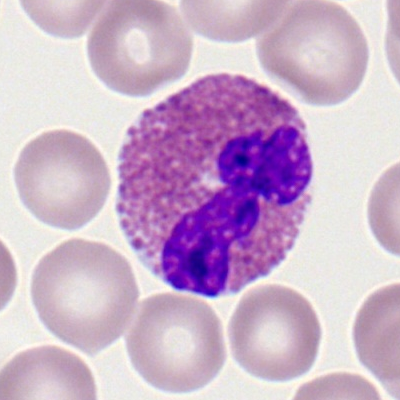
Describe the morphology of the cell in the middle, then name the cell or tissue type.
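A round cell with a smooth outline. Its nucleus has two lobes joined by a narrower connecting part, and no nucleoli are visible within it. The granules do not obscure the outline of the nucleus. This cell is an eosinophil.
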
